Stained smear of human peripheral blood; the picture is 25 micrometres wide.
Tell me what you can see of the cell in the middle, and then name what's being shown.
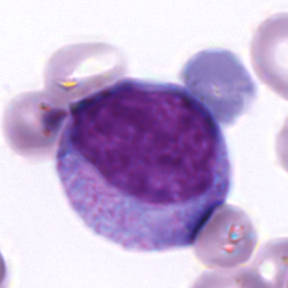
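Notice the outline: roughly round, but with a few straight, angular stretches along the edge. The chromatin's finely stippled and spread fairly evenly, with no coarse dark clumps, and lots of fine reddish-purple granules are scattered through the cytoplasm. There aren't any vacuoles visible in the cytoplasm either. That's a promyelocyte.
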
